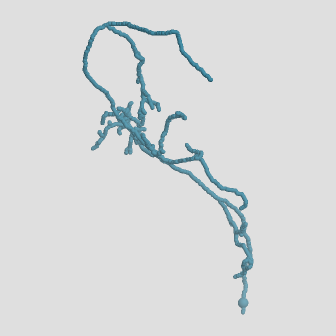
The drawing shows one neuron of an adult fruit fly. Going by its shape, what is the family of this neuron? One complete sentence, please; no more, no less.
Belonging to family hemilineage CLp2 is this neuron.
